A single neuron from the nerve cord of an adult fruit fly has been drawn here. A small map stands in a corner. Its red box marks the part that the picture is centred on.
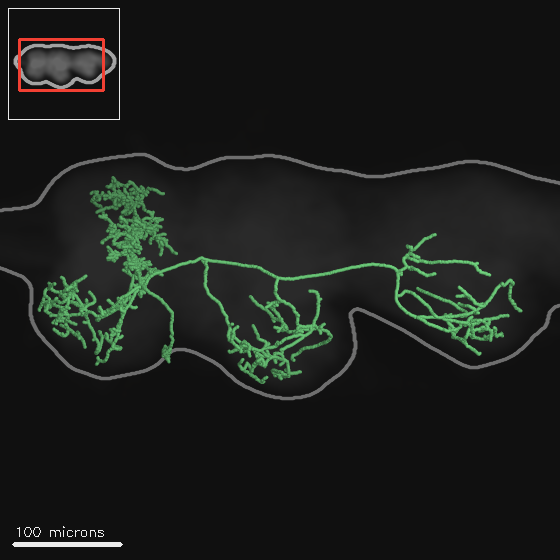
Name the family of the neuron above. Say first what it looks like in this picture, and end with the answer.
From left to right in the picture it spans about 450 microns. The picture shows dozens of branch ends. Its broad class is nerve-cord intrinsic neuron. The family is hemilineage 12A.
